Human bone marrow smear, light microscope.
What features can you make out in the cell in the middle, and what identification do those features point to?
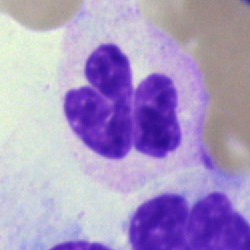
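The central cell has a roughly round outline. Its chromatin is dark purple and dense, broken by a few small paler spots. The cytoplasm is abundant and pale pinkish-lilac, with only a faint, fine pinkish granularity. This is a segmented neutrophil.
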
